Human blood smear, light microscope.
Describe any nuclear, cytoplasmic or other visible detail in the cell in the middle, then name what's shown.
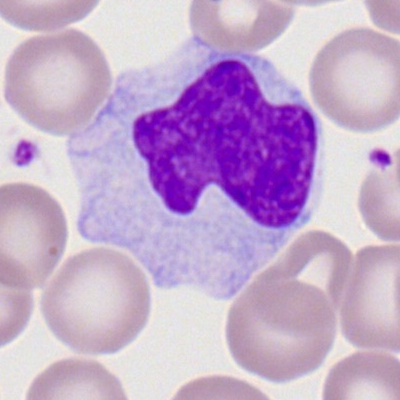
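Look at the nucleus first: irregular, with a deep notch on its lower side. It stays one continuous mass rather than splitting into separate lobes. The dark purple chromatin is mottled, with small paler spots. There's plenty of cytoplasm, and it's pale greyish-blue. So this one's a monocyte.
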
